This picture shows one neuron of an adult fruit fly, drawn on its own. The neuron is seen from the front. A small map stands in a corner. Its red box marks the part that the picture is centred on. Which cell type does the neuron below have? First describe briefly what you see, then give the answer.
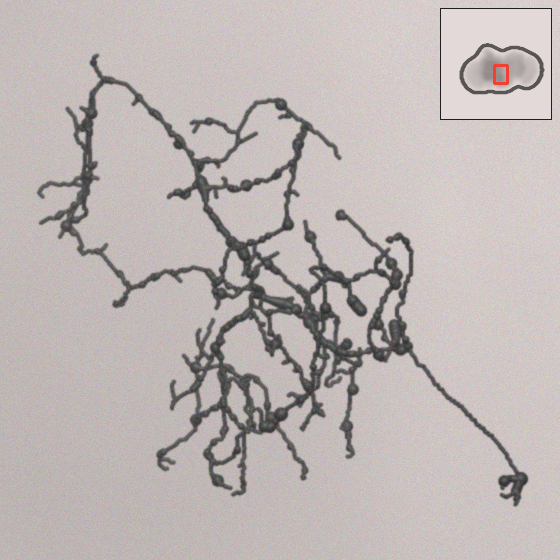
The cell body can be seen at the lower right of the picture. Dozens of branch ends can be seen. This is a nerve-cord intrinsic neuron. Its cell type is IN16B113.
